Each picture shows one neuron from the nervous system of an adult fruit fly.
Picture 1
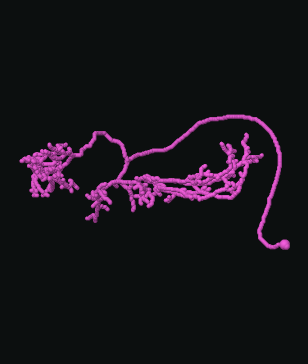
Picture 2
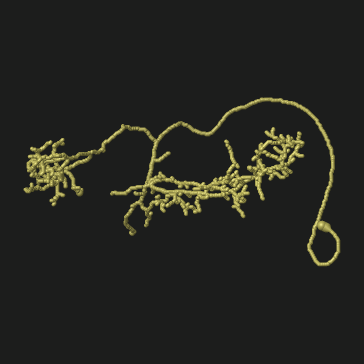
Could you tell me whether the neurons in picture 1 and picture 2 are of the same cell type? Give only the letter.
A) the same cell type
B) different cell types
A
